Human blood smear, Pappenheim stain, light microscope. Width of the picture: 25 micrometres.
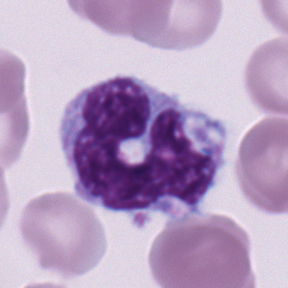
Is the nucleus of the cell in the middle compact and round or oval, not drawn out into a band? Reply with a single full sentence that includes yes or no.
No, it is a curved band without separate lobes that the nucleus forms.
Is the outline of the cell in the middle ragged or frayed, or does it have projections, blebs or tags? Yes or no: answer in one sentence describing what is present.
Yes, what the cell shows is a rough outline, frayed or with projections, blebs or tags.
